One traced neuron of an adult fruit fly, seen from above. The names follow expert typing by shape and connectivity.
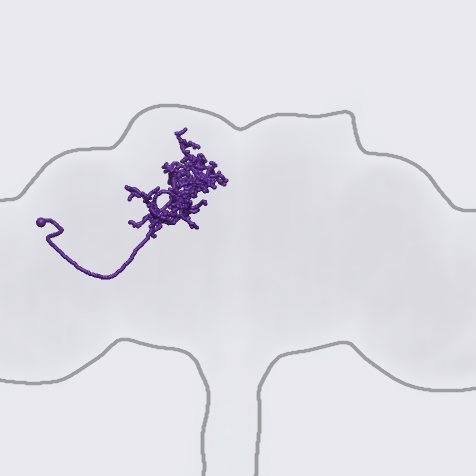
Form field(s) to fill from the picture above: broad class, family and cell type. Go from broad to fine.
central-brain intrinsic neuron; hemilineage SLPav2; SMP012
